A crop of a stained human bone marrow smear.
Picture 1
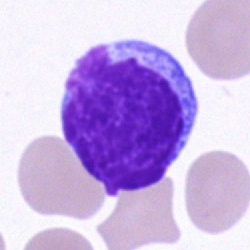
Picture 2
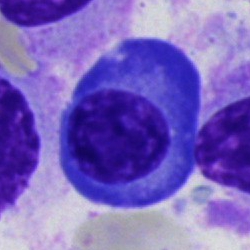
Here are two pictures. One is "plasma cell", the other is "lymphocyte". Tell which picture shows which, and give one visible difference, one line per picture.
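Picture 1 shows a lymphocyte: The nucleus fills almost all of the cell.
Picture 2 shows a plasma cell: The cytoplasm is abundant, forming its widest band above and to the right of the nucleus.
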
